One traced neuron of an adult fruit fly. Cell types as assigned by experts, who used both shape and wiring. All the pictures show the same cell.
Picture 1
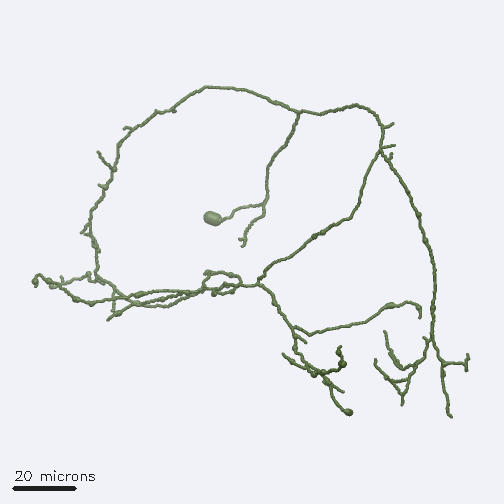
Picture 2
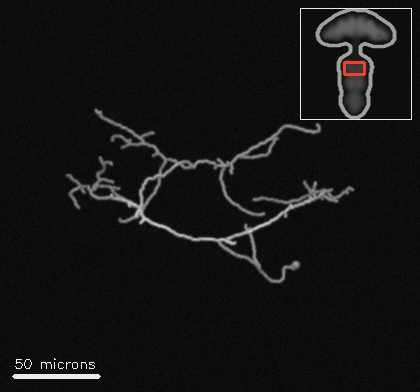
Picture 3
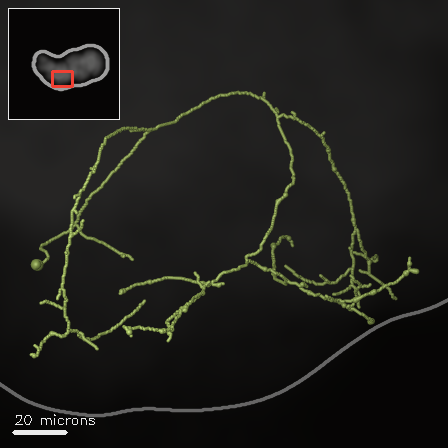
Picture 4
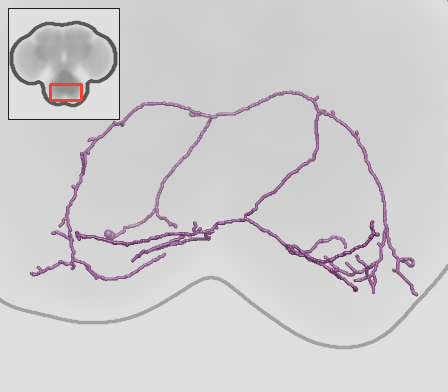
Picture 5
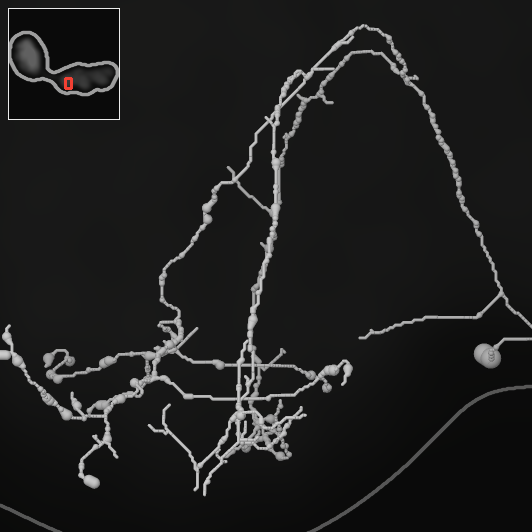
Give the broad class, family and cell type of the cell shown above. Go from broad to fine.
nerve-cord intrinsic neuron; hemilineage 12B; IN12B035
